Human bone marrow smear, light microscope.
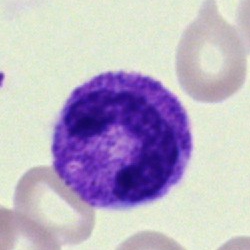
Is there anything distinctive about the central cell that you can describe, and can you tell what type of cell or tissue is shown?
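The cell outline is round. Its nucleus forms a curved band of dark lobes wrapped around a paler centre, with dense, dark purple chromatin. A pale lilac area occupies the middle of the cell. This is a band neutrophil.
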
